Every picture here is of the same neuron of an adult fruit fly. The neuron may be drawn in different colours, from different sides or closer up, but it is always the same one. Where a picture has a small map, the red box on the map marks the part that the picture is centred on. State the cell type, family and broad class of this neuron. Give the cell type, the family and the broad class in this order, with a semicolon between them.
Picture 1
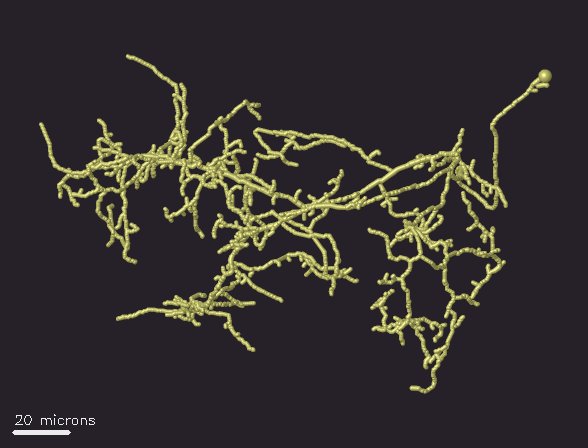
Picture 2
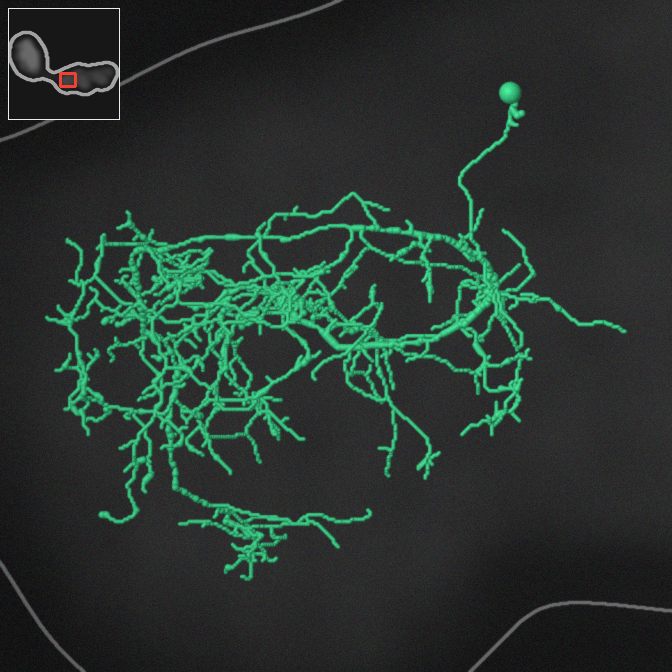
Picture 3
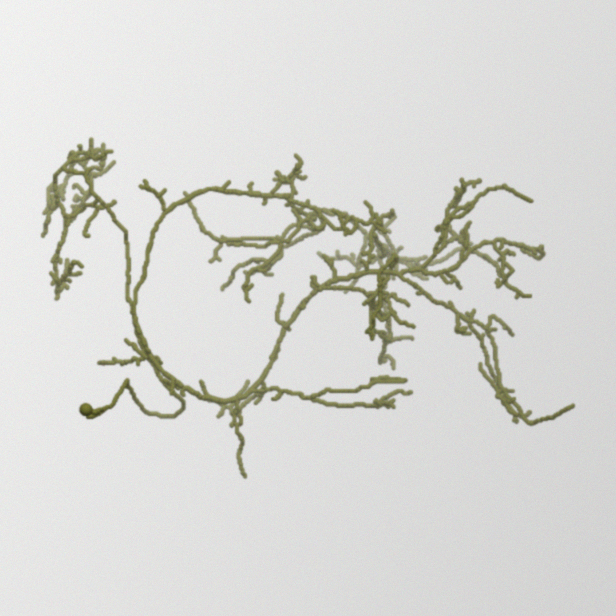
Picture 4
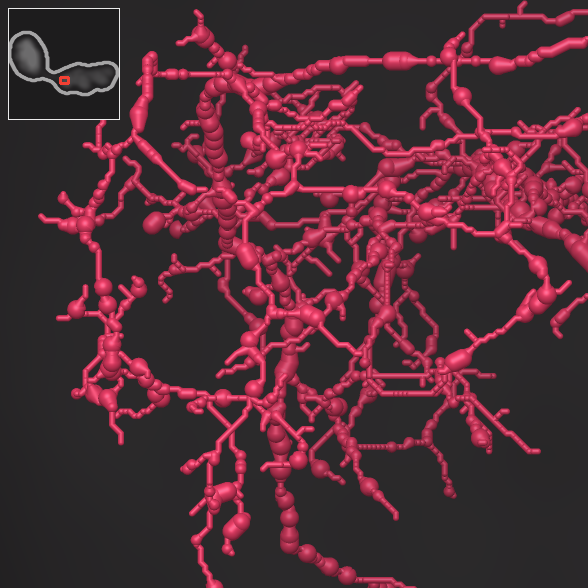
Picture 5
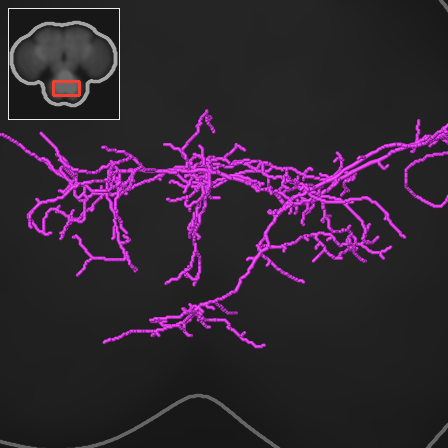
IN03A028; hemilineage 03A; nerve-cord intrinsic neuron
